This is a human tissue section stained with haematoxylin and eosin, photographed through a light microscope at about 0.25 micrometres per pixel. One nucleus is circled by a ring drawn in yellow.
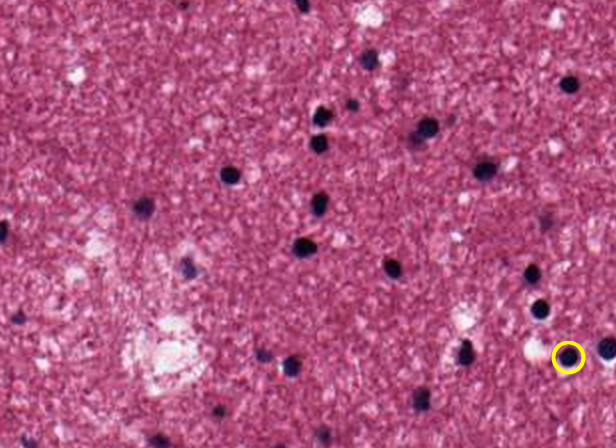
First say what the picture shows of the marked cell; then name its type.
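The nucleus is round with a smooth outline and is stained evenly and very dark, with no internal detail visible. The nucleus is about the same size as the other small, round, dark nuclei scattered nearby. No pink cytoplasm can be made out; instead, a narrow, clear, unstained rim surrounds the nucleus and is widest on its lower side. It is an oligodendrocyte.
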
